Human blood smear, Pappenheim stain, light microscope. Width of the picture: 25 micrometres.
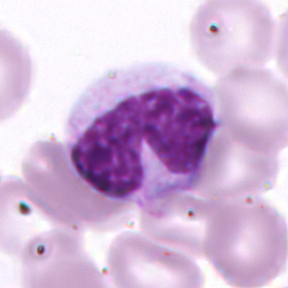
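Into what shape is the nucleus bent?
A horseshoe, with its notch opening downward.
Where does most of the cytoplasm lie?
Above the nucleus.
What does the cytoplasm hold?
Fine, faint lilac granules.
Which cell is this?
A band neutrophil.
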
